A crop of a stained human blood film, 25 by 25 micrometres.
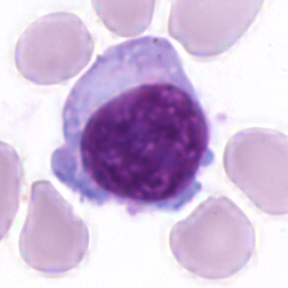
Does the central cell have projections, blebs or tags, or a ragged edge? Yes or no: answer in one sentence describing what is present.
Yes, what the cell shows is a rough outline, frayed or with projections, blebs or tags.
